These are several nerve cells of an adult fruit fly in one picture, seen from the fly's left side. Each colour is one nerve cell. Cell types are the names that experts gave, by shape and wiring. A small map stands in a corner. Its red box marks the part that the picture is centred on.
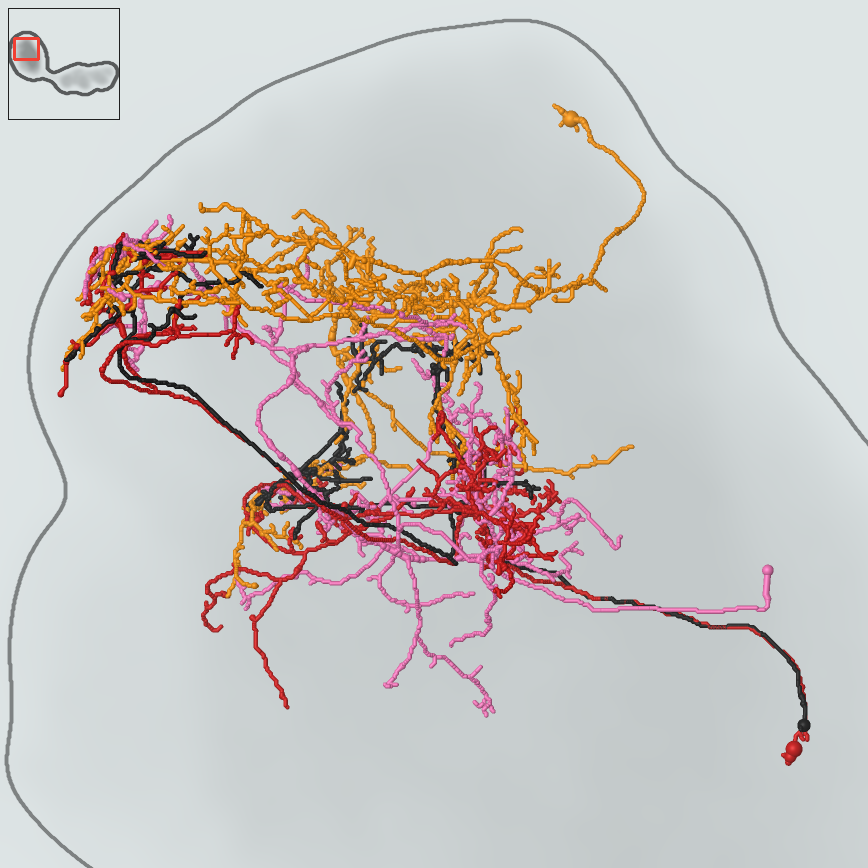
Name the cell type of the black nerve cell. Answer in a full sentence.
The cell type is SMP569.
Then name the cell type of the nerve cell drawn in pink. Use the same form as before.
The cell type is aIPg9.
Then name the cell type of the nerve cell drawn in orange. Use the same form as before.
The cell type is SMP596.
